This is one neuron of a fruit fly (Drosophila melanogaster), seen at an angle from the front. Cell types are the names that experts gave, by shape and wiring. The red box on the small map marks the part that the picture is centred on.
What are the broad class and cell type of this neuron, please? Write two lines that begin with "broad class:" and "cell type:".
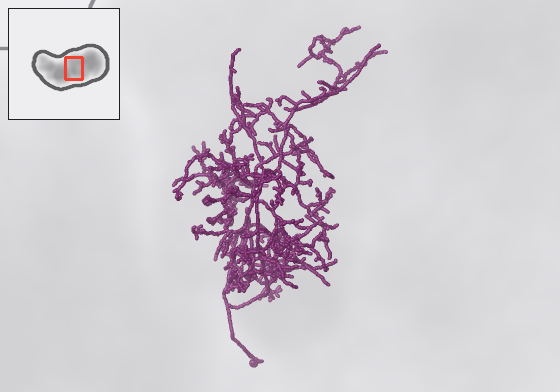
broad class: central-brain intrinsic neuron
cell type: AVLP566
